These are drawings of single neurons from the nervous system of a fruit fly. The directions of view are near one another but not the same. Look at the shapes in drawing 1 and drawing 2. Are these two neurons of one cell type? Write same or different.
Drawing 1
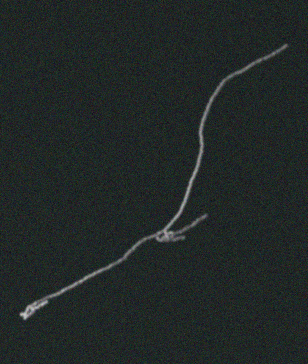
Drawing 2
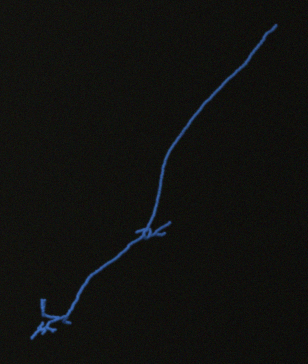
same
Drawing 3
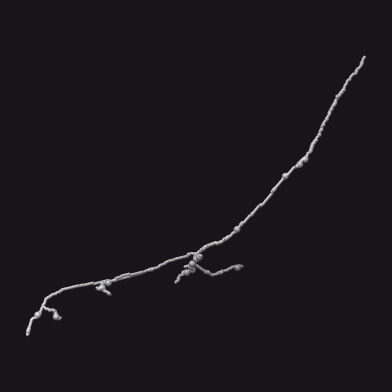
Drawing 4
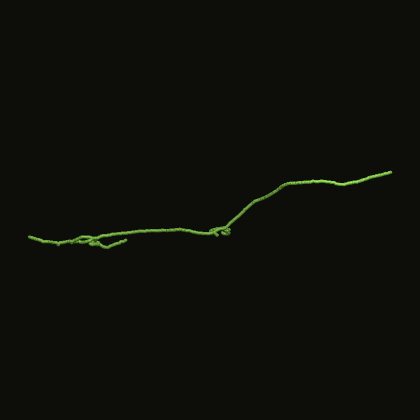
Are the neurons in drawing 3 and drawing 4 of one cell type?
different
